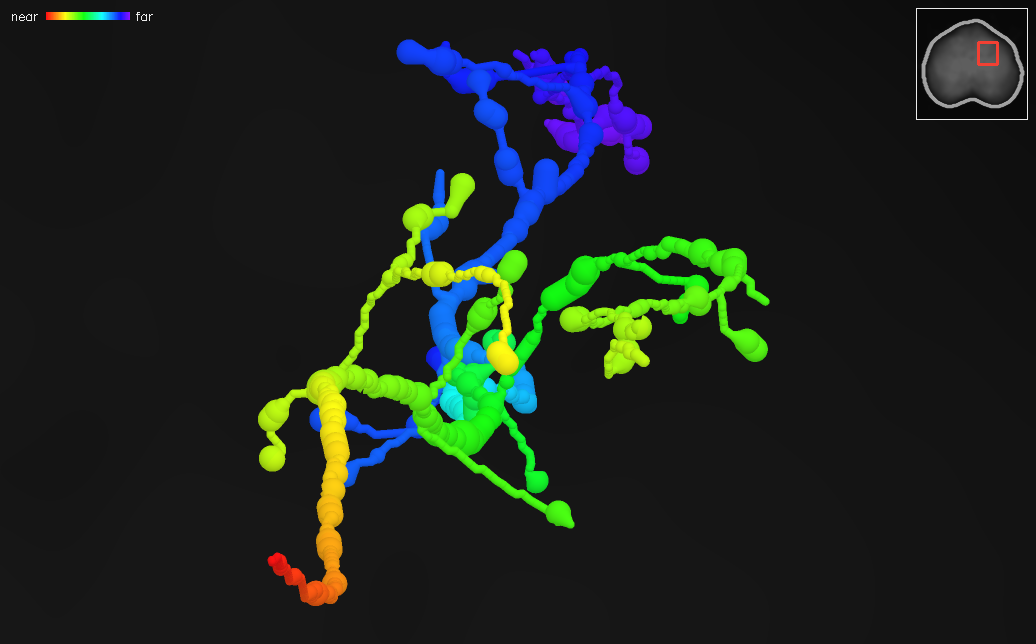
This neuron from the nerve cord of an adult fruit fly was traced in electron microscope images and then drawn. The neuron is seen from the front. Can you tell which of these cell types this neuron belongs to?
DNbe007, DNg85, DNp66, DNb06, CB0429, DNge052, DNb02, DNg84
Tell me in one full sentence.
It is DNb02 that is the cell type of the neuron.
